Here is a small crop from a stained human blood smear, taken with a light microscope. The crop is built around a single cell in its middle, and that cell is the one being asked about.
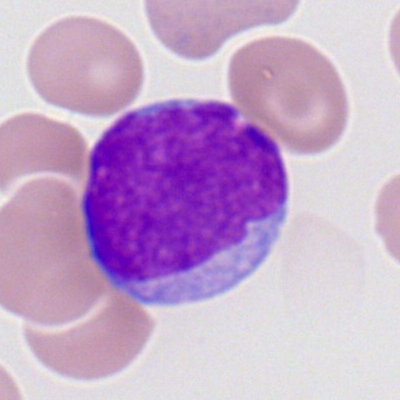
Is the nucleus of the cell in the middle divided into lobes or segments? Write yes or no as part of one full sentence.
No, its nucleus is undivided, compact and round, oval or kidney-shaped.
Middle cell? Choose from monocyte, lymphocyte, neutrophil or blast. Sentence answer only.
Whatever else lies nearby, the middle cell is a blast.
